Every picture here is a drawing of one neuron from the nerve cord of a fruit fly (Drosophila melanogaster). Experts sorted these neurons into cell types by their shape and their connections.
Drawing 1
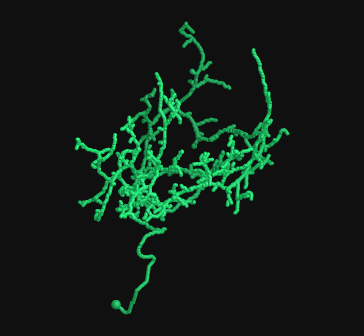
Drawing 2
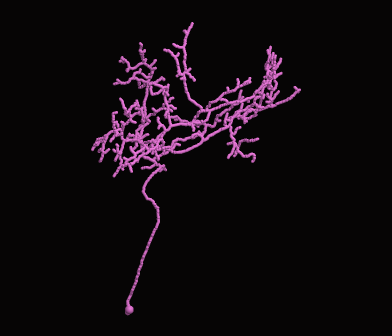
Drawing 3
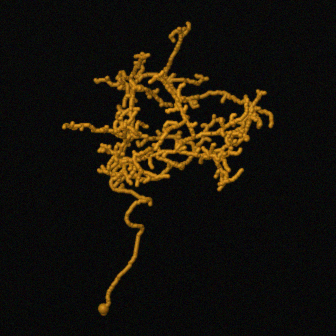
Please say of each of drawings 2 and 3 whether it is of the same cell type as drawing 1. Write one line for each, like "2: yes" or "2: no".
2: yes
3: no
